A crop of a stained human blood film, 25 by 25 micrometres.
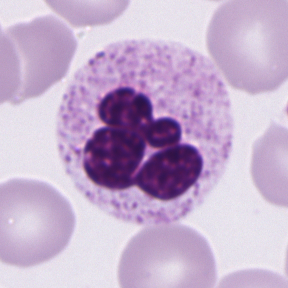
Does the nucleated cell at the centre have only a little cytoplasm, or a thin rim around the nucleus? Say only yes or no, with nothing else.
No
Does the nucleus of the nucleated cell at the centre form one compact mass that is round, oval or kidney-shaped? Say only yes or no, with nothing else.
No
